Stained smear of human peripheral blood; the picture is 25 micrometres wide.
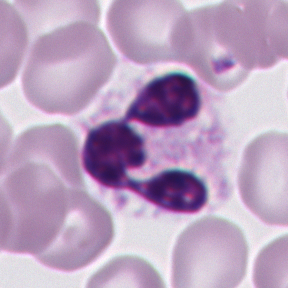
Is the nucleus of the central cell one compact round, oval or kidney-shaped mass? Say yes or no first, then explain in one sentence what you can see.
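No. The nucleus is split into three separate lobes.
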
